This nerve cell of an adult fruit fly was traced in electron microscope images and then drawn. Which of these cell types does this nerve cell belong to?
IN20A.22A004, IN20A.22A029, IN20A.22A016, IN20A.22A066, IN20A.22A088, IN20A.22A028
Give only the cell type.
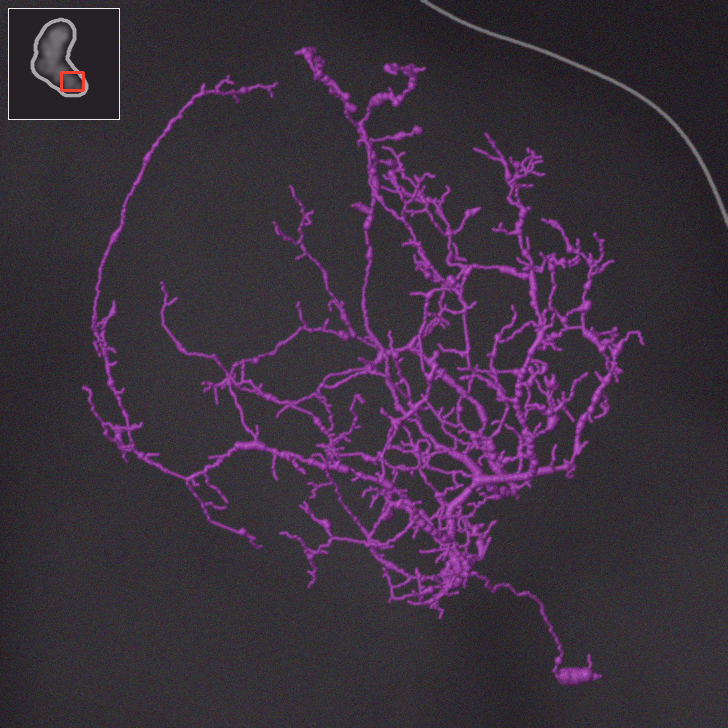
IN20A.22A004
